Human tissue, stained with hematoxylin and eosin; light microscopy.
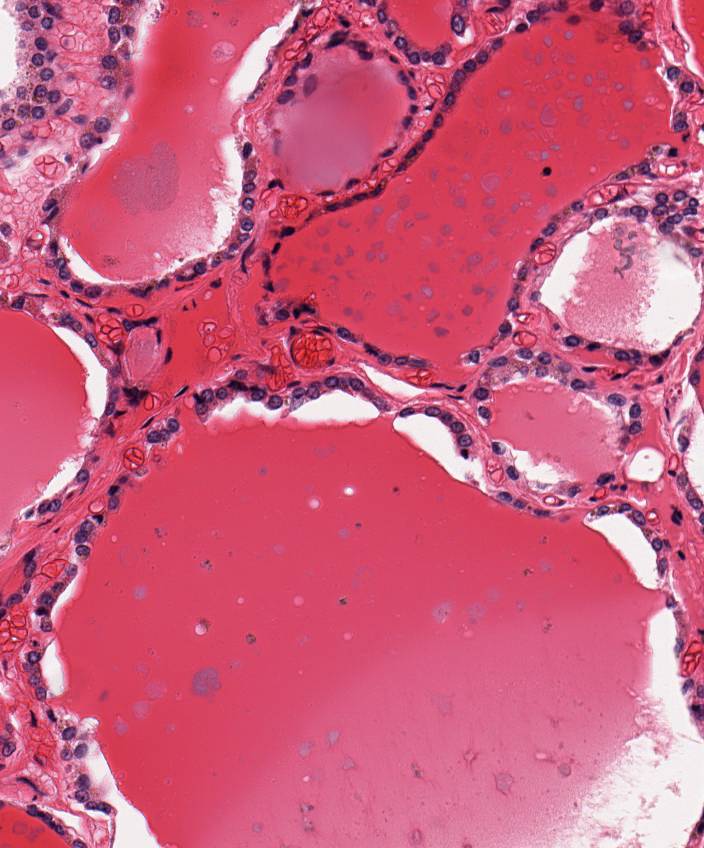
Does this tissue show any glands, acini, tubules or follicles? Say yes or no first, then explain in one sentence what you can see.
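Yes. The field is made of closed follicles of varying size filled with colloid, the largest occupying the lower half.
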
